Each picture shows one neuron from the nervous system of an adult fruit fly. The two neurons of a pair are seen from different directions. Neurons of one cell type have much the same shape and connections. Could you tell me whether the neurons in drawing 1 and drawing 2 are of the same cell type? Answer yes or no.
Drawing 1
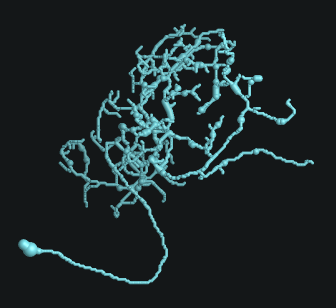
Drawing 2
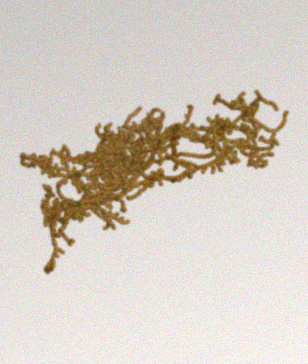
no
